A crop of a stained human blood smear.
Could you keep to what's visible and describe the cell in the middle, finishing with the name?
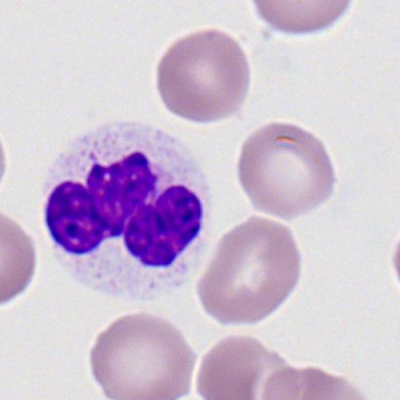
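Notice the outline first: round and smooth. Inside, the chromatin is dense, dark purple and clumped. Plenty of pale pinkish-lilac cytoplasm surrounds the nucleus, and it holds fine, faint pinkish granules. This is a segmented neutrophil.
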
